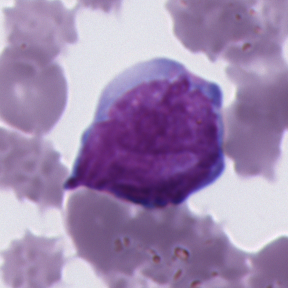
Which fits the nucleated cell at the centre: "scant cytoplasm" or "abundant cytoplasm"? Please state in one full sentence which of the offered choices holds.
What cytoplasm the cell has forms just a narrow rim.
